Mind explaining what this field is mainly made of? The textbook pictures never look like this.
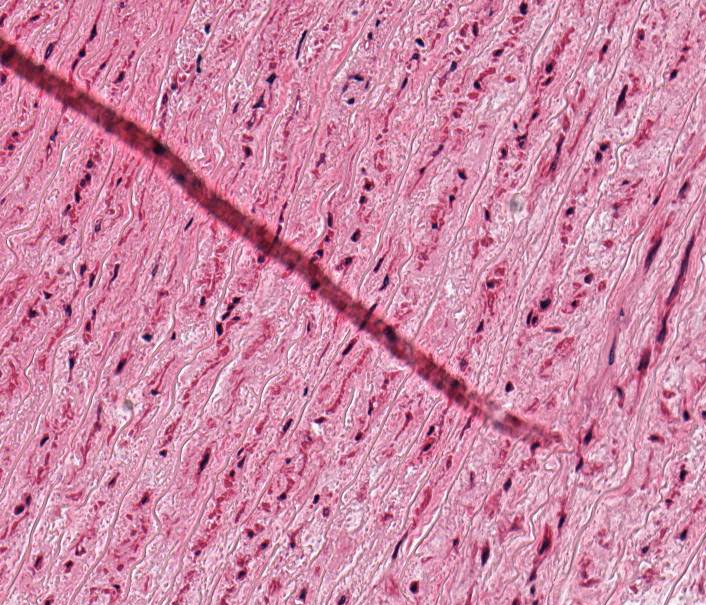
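This is the tunica media of an artery. Thin clear clefts divide the tissue into many narrow strands running with the fibres. Dark blue nuclei, elongated and spindle-shaped, lie with their long axes along the fibres.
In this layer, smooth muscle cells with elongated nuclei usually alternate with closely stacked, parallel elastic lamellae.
The nuclei are spread fairly evenly, without clusters.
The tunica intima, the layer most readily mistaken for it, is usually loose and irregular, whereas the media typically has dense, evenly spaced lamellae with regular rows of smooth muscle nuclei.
No fat cells are present.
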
